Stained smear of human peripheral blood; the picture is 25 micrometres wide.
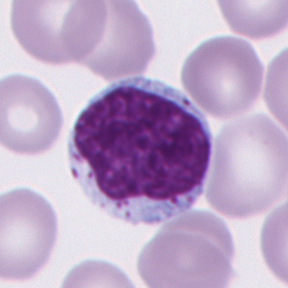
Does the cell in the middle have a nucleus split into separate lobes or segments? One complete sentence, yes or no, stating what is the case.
No, what this cell has is an undivided, compact round, oval or kidney-shaped nucleus.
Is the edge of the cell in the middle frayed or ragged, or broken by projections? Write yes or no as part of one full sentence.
No, smooth rather than rough is the outline of this cell.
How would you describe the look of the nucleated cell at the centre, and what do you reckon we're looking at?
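Checked in turn, the nucleus sits off-centre toward the upper right of the cell, its chromatin is dark purple and coarsely clumped, and no distinct nucleoli are visible in it. In the cytoplasm, a few small reddish-purple granules are scattered. The cell is a large granular lymphocyte.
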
